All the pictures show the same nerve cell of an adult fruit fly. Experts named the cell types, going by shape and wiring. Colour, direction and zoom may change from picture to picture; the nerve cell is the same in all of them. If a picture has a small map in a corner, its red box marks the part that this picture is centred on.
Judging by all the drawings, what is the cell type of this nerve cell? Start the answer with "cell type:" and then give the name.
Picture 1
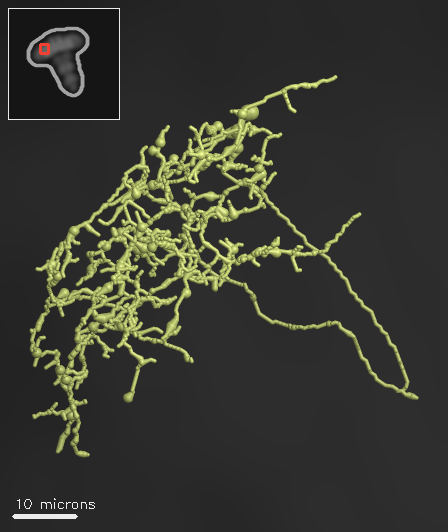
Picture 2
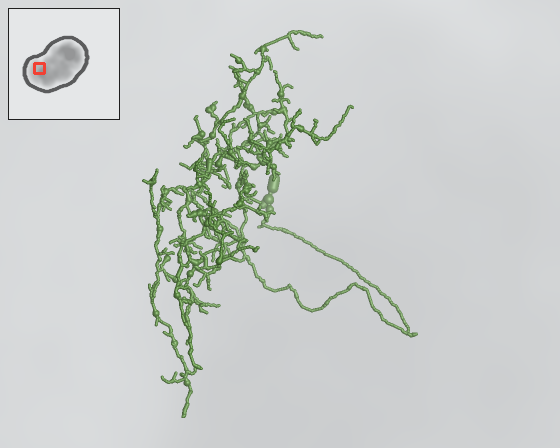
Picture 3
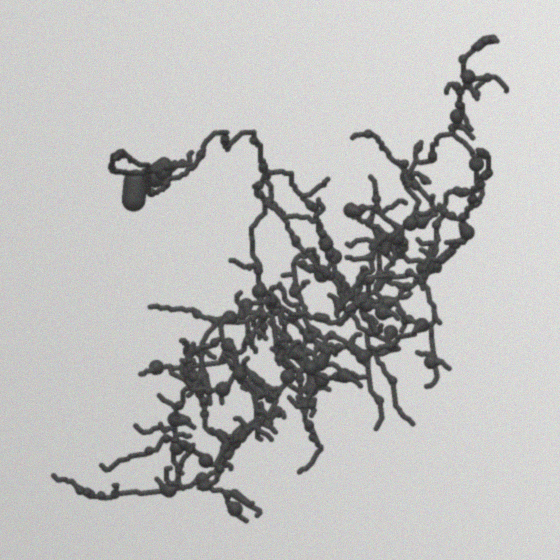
cell type: Li34b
